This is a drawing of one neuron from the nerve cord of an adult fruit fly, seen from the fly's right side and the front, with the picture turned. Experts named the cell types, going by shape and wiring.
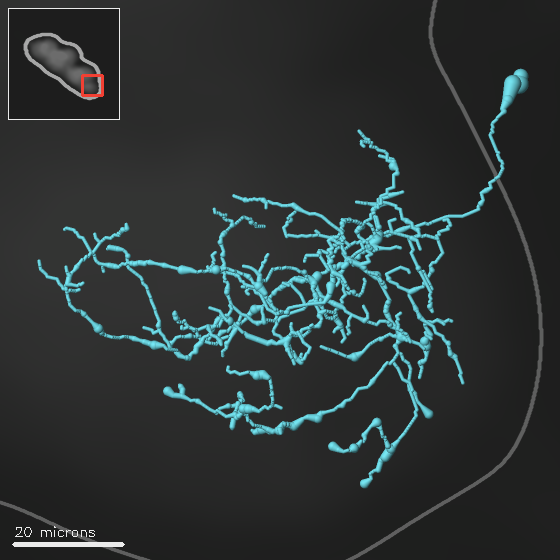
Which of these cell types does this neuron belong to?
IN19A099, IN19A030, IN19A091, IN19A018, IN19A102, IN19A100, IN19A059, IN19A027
IN19A099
